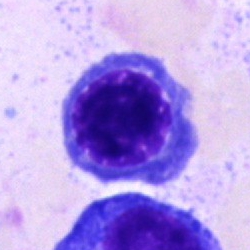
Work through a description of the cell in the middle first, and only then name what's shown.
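Roughly round in outline, the cell has an uneven, bumpy edge on its right side. Its chromatin is dark purple and densely clumped. Blue cytoplasm forms a moderate rim around the nucleus, wider on the right than on the left. This cell is an erythroblast.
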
